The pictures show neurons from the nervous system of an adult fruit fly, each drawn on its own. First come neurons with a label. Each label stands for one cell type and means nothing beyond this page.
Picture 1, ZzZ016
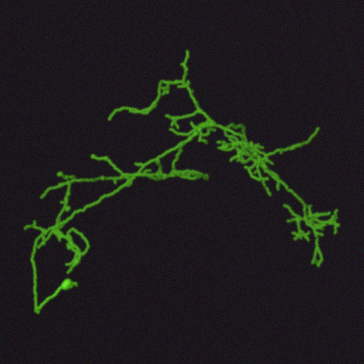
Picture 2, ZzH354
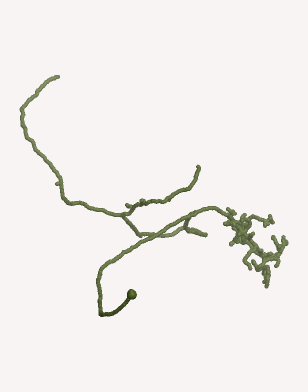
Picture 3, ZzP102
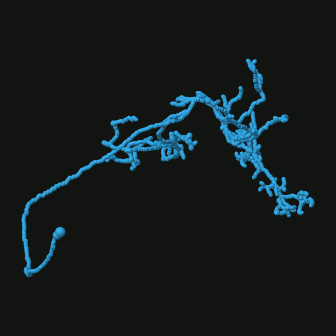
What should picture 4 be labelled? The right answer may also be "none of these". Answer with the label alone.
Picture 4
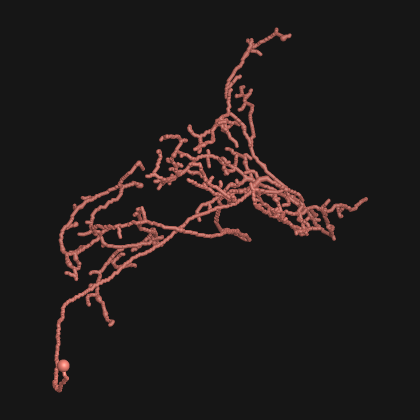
ZzZ016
